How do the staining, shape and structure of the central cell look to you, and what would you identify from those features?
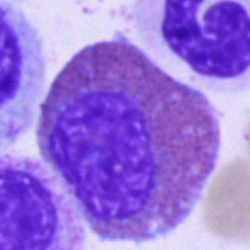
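Notice how the outline is broadly rounded yet broken by a few blunt, slightly angular corners. The nucleus sits off-centre, toward the left and lower part of the cell. Plenty of cytoplasm lies around it, widest on the right side of the nucleus, and it is pinkish-purple rather than deep blue. This cell is an eosinophil.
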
